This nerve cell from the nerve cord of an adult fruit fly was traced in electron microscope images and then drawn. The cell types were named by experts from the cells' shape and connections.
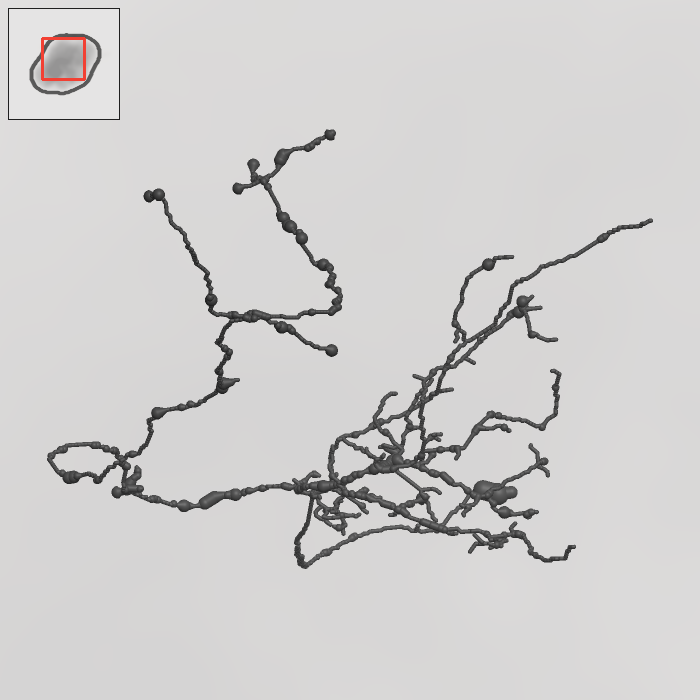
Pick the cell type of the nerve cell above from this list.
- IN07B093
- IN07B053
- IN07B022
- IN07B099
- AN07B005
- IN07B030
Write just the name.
IN07B093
